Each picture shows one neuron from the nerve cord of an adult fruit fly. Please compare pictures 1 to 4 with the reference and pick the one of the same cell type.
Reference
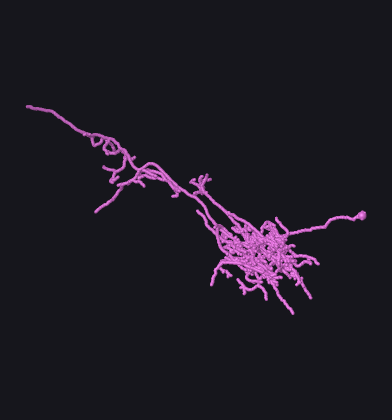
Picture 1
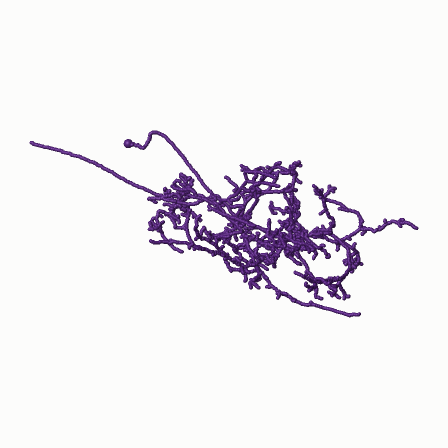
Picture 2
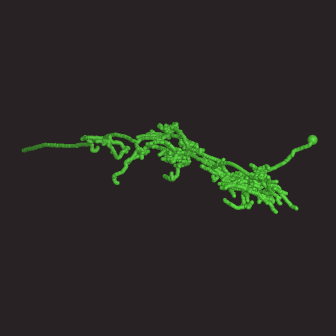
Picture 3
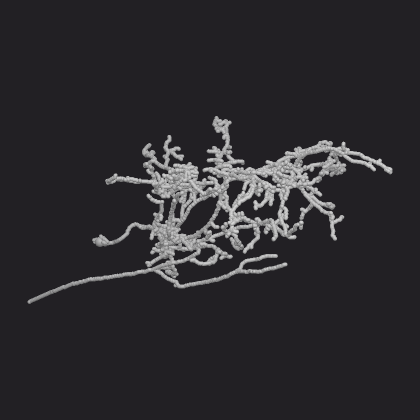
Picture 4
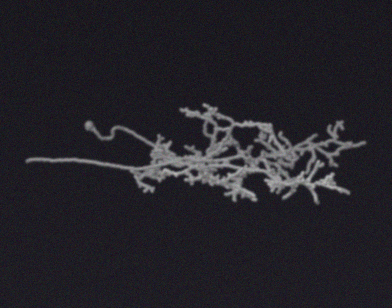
Picture 2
